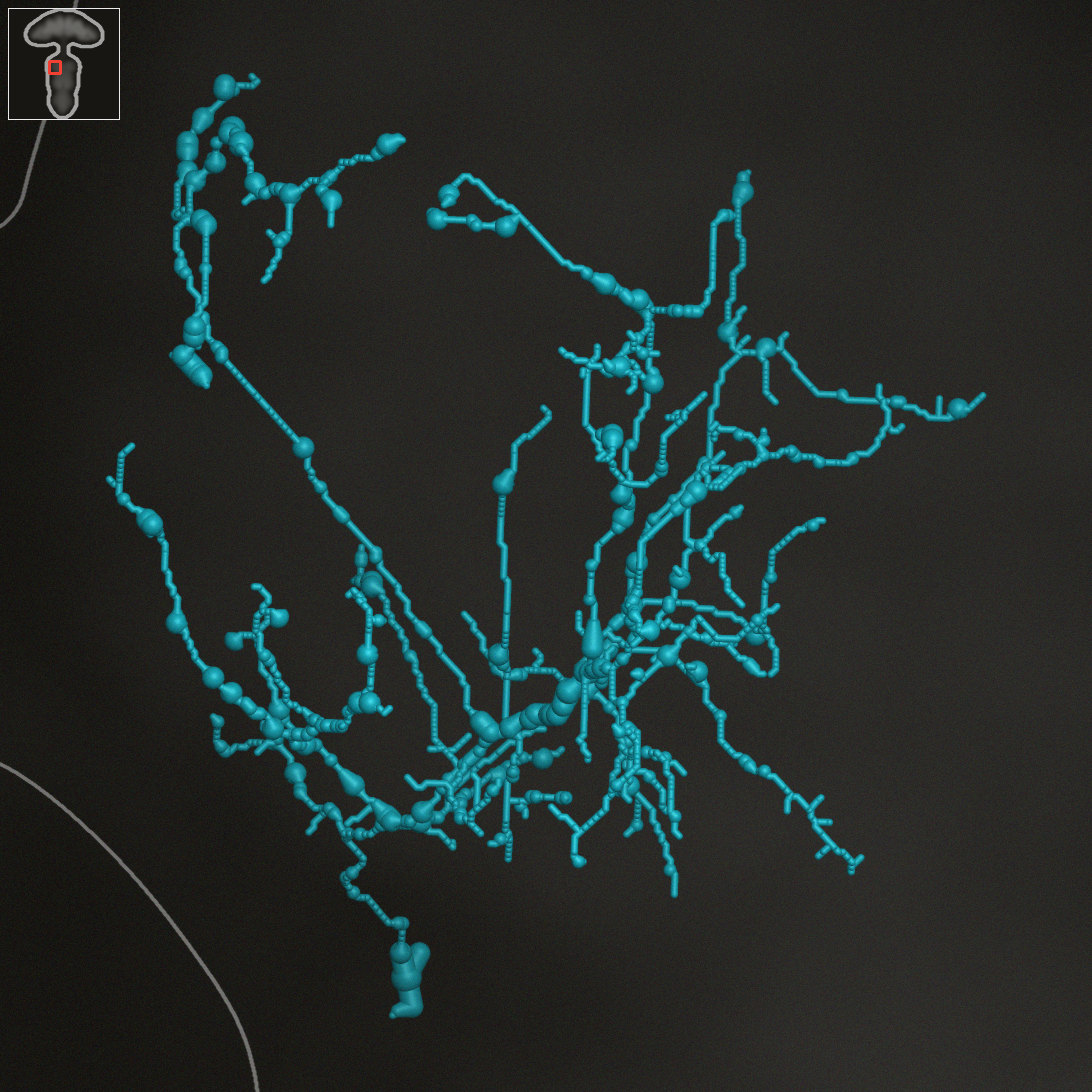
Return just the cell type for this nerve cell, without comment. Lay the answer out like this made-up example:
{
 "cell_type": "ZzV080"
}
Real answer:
{
 "cell_type": "IN04B081"
}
